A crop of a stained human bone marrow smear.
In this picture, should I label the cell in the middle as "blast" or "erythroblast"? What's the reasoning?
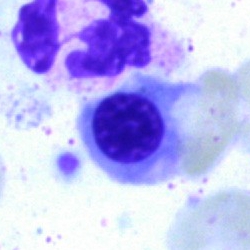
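An erythroblast. What decides is the nucleus, in which no distinct nucleolus is visible.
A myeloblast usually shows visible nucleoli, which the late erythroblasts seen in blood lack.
The cytoplasm is blue with no visible granules, and the cell outline is irregular rather than smoothly round.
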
